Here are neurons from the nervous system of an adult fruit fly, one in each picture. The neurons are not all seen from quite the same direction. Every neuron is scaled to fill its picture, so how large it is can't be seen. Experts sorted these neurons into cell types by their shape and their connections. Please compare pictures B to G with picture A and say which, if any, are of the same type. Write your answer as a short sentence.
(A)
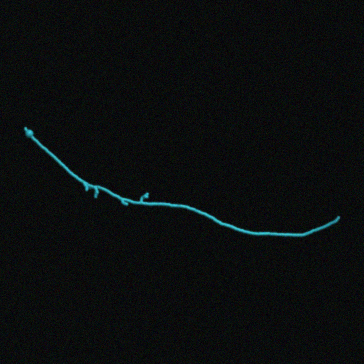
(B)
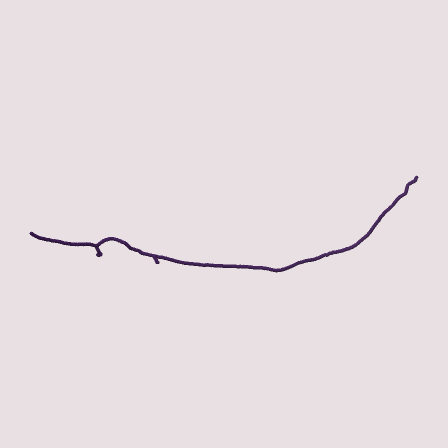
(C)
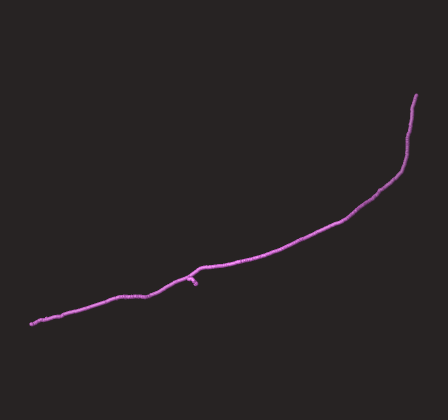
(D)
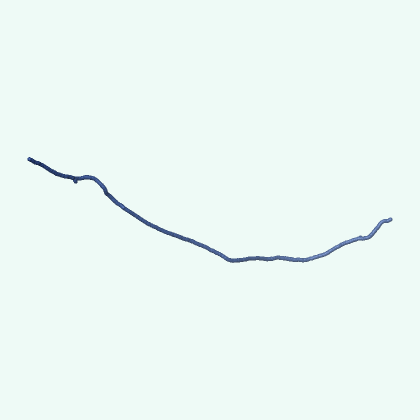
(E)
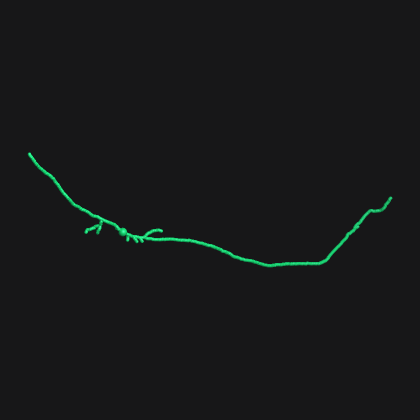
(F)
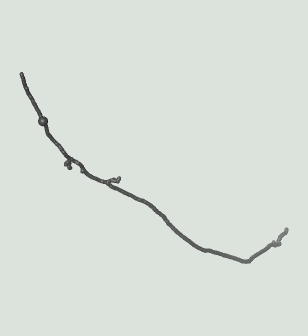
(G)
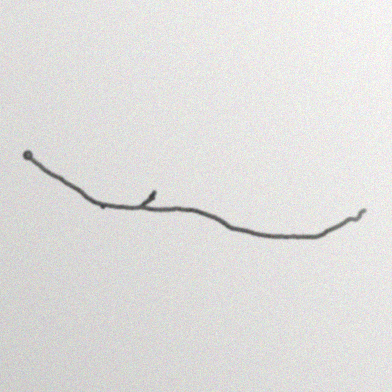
Picture E and picture F are of the same cell type.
